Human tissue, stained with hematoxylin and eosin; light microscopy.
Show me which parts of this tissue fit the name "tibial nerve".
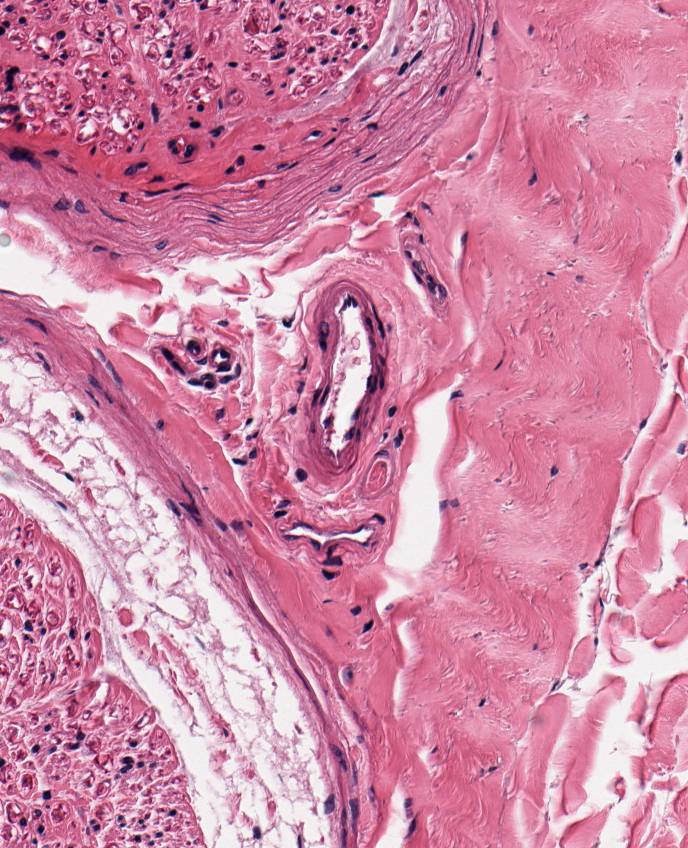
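In this tibial nerve, the parts that go with the name are the two rounded bundles of small fibres, cut in cross-section, at the top-left and bottom-left corners.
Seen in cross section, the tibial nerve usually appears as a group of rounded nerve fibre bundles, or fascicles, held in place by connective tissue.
Each bundle here is wrapped in a layered sheath of flattened cells with elongated dark nuclei. Inside the bundles, many small round profiles with pale centres lie among scattered dark nuclei.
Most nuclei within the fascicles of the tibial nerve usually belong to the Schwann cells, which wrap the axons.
The right half of the field is different: it is filled with dense pink wavy fibrous tissue that holds only sparse elongated nuclei.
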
